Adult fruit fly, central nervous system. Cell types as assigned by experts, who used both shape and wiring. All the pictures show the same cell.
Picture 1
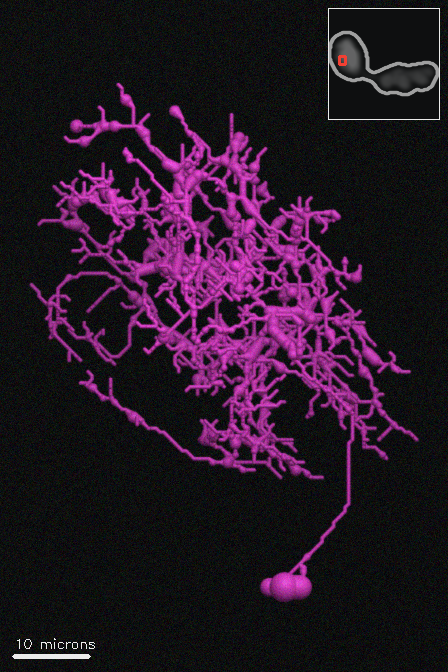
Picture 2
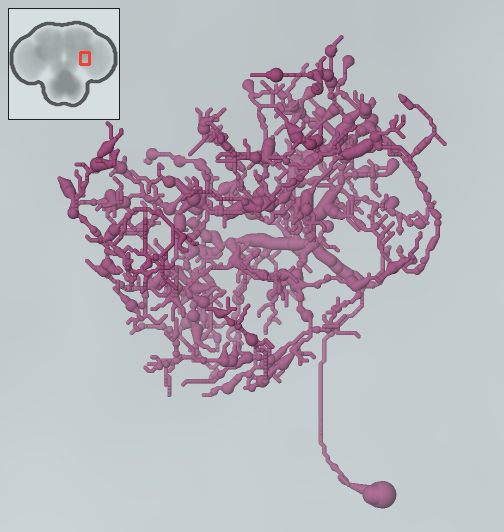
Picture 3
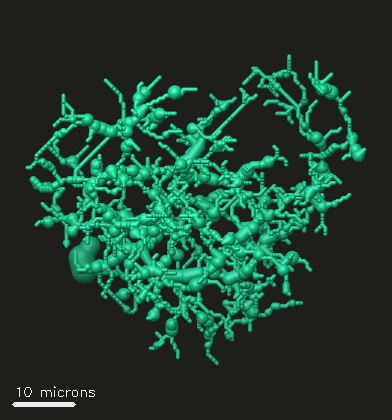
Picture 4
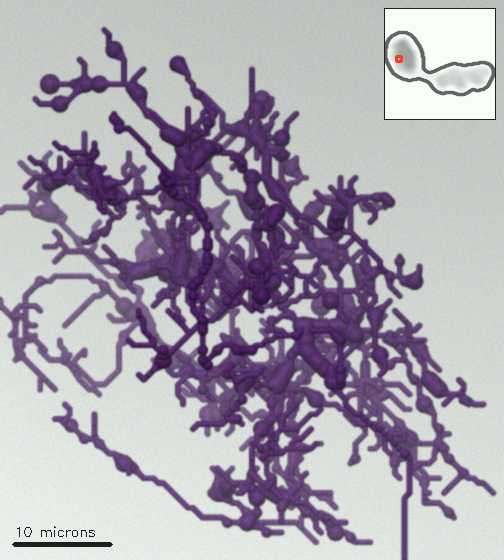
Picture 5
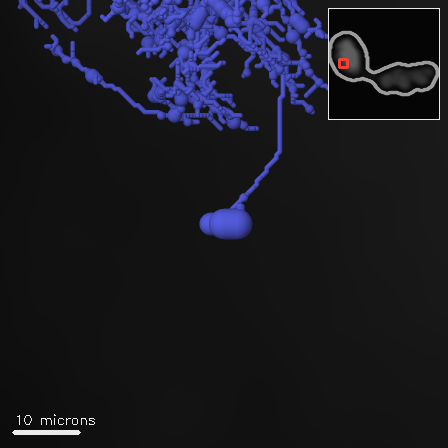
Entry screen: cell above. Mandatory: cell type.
AVLP354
